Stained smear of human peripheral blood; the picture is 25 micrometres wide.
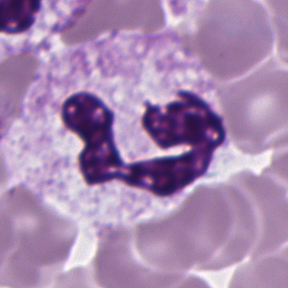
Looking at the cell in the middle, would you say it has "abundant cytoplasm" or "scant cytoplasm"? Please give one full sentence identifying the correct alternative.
Abundant cytoplasm fills the cell around its nucleus.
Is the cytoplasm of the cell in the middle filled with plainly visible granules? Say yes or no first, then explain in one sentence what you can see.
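Yes. Fine violet granules are scattered throughout the cytoplasm.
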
